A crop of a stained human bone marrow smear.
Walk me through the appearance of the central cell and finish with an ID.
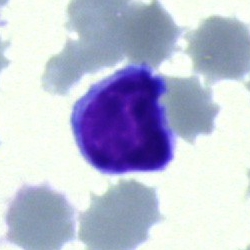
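Starting with the nucleus, the chromatin is dark purple and densely stained throughout. The cytoplasm is scant, showing only as a thin rim along the left edge. No granules are visible in that cytoplasm, and no vacuoles are visible anywhere in the cell. On all these points, the cell is a lymphocyte.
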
